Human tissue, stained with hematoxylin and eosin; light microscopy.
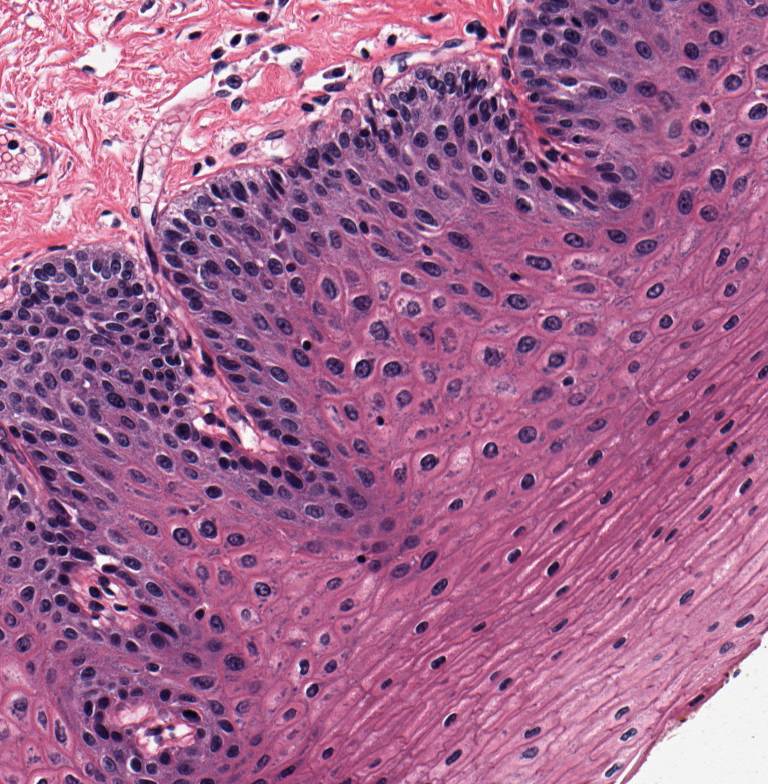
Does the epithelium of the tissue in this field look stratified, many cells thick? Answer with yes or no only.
Yes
